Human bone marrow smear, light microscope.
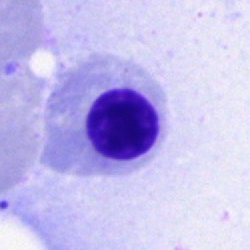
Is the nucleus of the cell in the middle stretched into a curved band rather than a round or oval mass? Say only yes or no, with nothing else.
No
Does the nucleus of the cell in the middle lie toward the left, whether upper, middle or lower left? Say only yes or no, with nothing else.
No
